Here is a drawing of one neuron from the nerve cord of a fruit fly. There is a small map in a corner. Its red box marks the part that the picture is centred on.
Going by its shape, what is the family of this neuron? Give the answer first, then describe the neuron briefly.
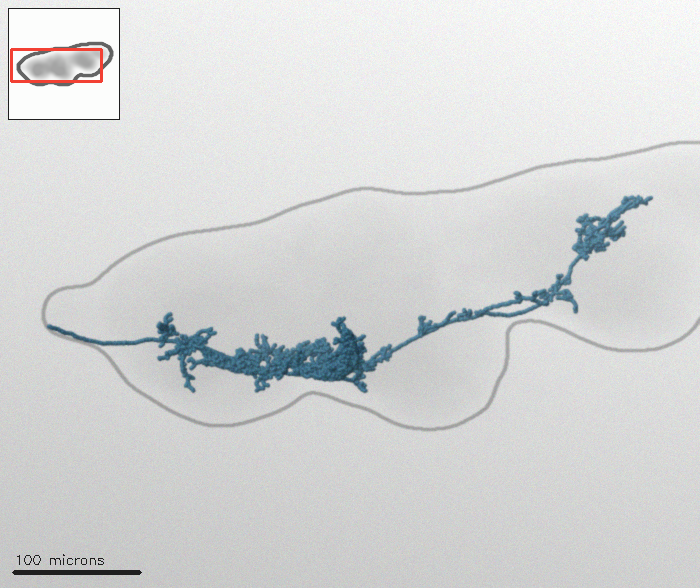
Its family is hemilineage MX3. This is a descending neuron. No cell body is drawn. By the scale bar it is about 500 microns wide in this view. The picture shows dozens of branch ends.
